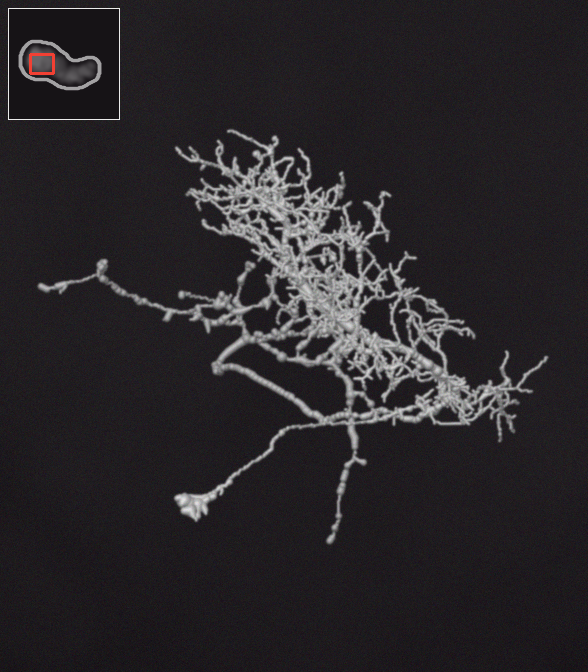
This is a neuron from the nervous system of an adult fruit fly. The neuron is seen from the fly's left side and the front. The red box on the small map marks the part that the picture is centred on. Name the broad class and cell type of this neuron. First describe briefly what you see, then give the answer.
More than a hundred branch ends can be seen. In this view it is about as wide as it is tall. Its broad class is central-brain intrinsic neuron. The cell type is LAL083.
